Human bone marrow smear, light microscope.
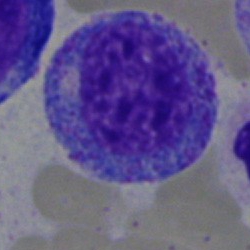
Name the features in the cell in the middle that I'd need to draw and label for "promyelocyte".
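Off-centre toward the upper right, the nucleus leaves a wider rim of cytoplasm on the left.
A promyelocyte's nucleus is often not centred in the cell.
The cytoplasm is blue and sprinkled with fine purple granules.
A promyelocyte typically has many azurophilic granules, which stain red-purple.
Both the nuclear position and the granules go with the name promyelocyte. The chromatin, by contrast, is dark purple and clumped, with paler spaces between the clumps.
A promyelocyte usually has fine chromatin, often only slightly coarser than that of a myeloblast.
The clumped chromatin therefore fits the name less well.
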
